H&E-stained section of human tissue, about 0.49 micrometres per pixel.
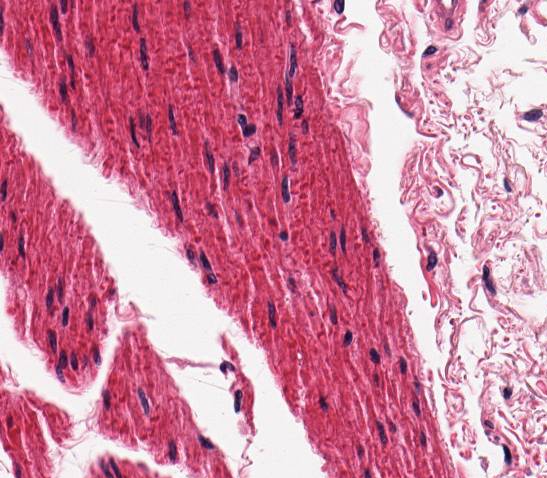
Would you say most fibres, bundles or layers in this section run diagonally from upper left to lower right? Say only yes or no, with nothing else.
Yes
